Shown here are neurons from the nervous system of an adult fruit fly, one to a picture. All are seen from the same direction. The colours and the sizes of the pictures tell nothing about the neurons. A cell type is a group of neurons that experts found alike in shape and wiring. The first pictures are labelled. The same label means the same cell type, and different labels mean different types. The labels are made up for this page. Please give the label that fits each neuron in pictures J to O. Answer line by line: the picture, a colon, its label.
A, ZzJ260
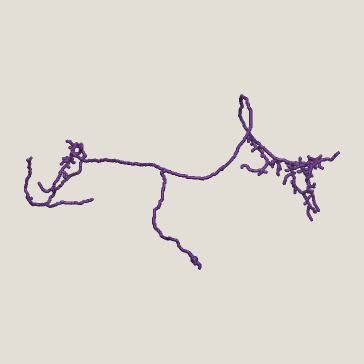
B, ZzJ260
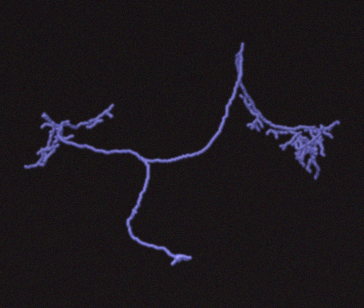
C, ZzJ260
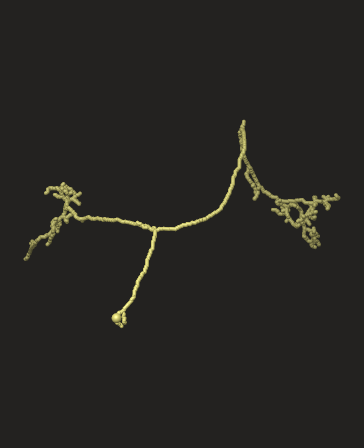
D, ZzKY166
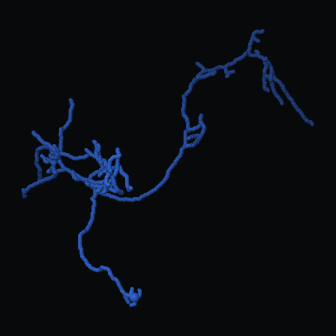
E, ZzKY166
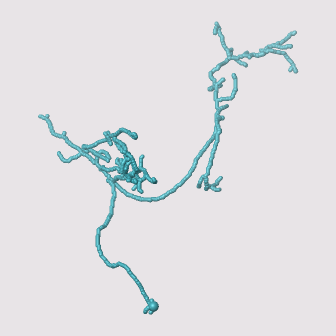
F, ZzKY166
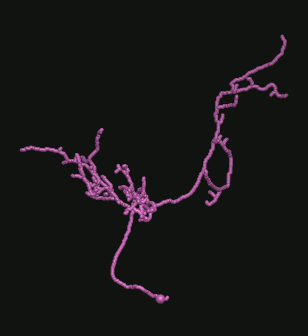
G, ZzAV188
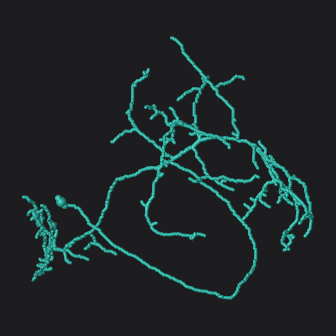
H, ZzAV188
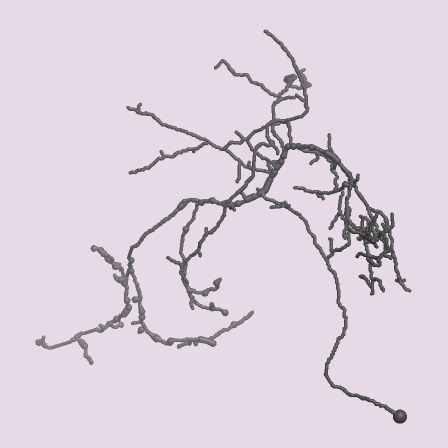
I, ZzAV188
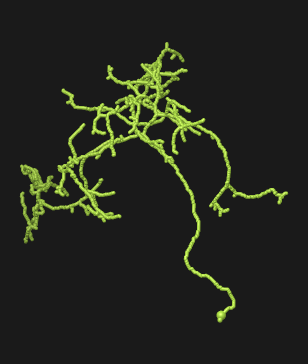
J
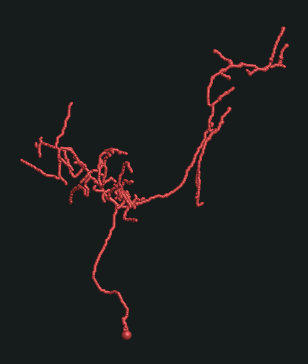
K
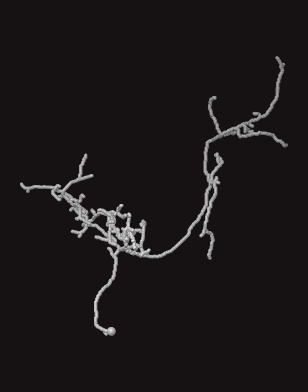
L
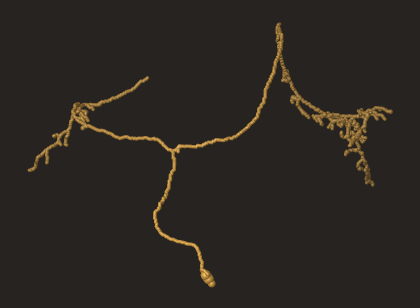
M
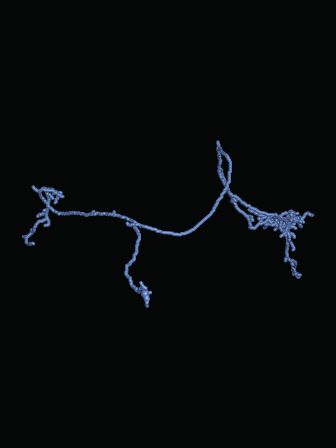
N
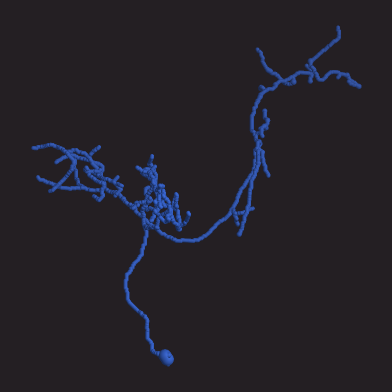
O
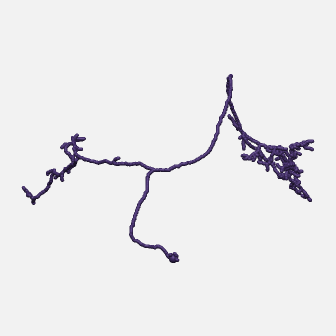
J: ZzKY166
K: ZzKY166
L: ZzJ260
M: ZzJ260
N: ZzKY166
O: ZzJ260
